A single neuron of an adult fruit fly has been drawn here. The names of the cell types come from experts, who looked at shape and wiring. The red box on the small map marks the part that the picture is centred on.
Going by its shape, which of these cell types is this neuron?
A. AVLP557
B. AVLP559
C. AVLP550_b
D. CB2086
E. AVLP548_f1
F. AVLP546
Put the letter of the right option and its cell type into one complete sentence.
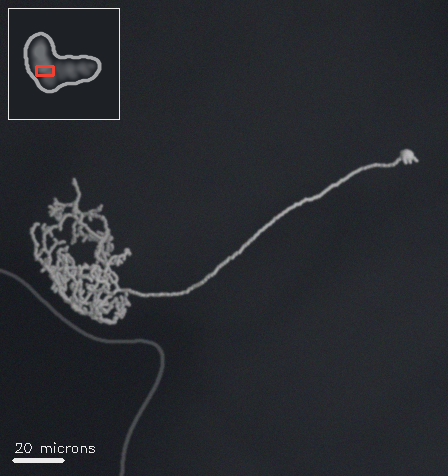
The cell type of the neuron is AVLP550_b, listed as option C.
